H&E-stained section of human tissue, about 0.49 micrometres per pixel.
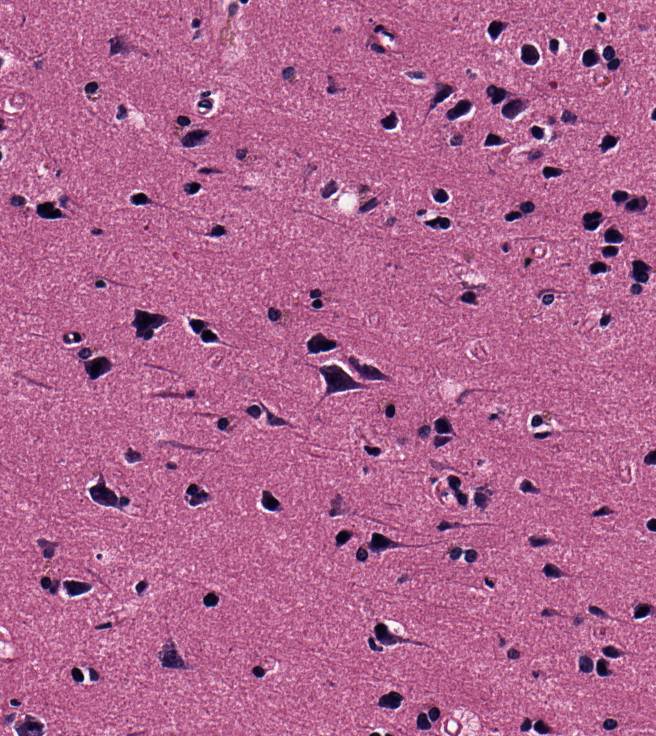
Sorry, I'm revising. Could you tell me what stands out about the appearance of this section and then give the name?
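Cells lie scattered singly in a continuous, finely fibrillary pink background without glands, epithelium or lumina. Crowding is greater in the upper right than centrally. Small, round, dark nuclei with little visible cytoplasm lie between the larger cells throughout. Faint thin fibres and cell processes run obliquely, roughly parallel to one another. This is cerebral cortex.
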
